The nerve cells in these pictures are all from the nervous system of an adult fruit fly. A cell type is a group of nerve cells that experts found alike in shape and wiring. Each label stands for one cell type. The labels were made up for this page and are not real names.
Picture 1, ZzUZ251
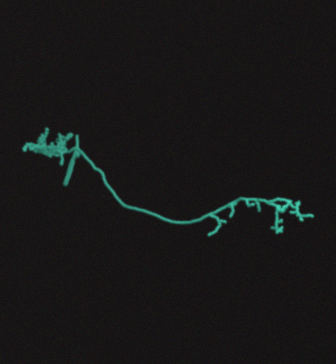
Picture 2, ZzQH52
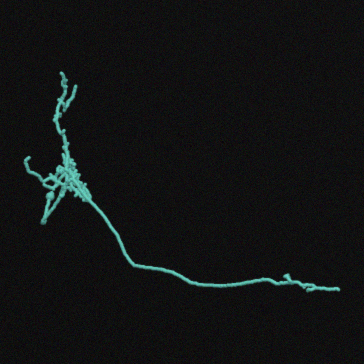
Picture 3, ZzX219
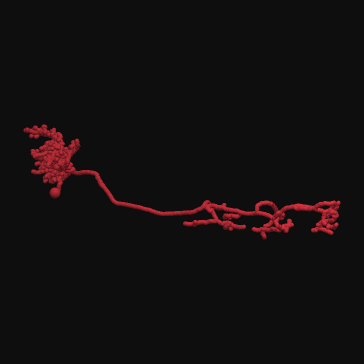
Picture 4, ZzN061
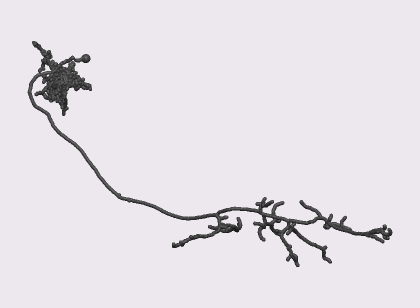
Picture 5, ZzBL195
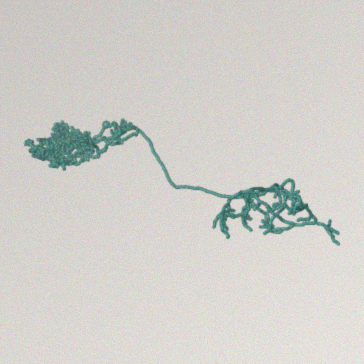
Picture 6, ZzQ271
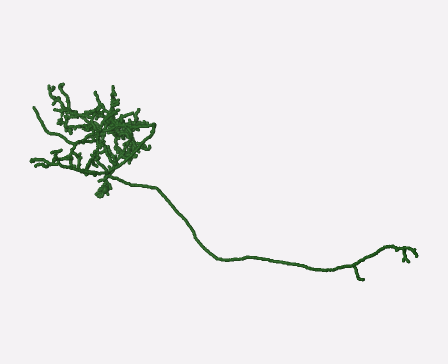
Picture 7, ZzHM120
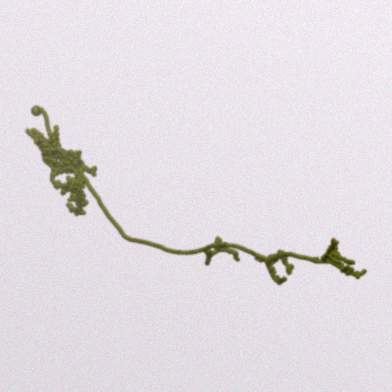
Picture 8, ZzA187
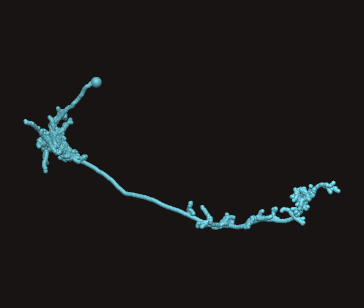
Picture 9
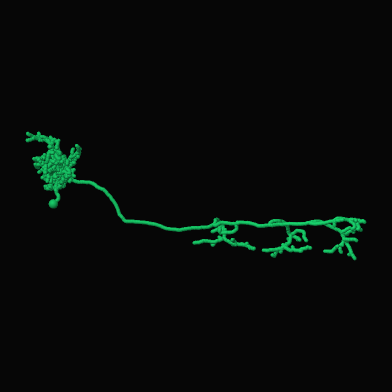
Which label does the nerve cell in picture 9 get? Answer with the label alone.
ZzX219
